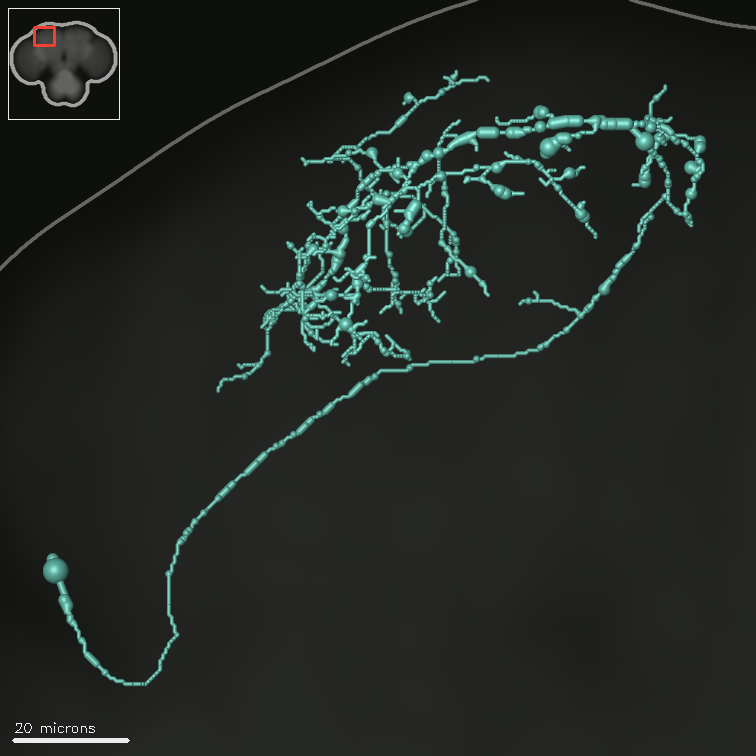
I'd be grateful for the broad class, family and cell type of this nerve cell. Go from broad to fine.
central-brain intrinsic neuron; hemilineage SIPa1_ventral; SLP103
